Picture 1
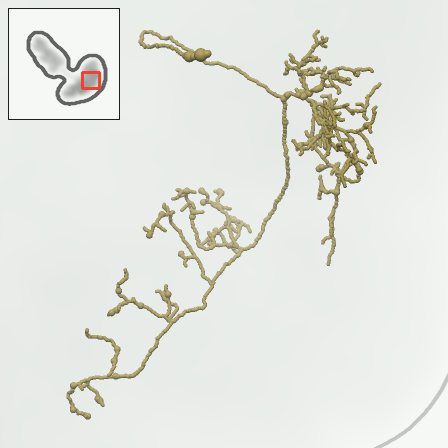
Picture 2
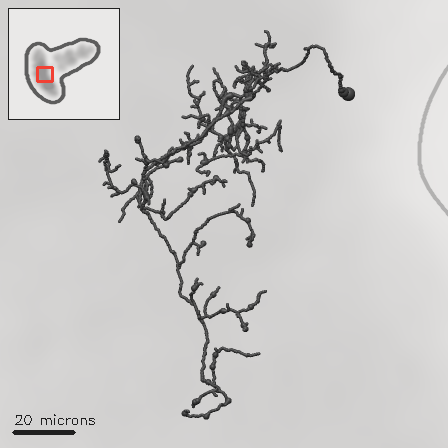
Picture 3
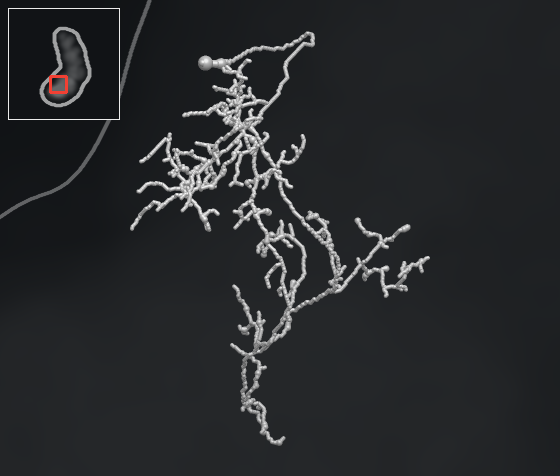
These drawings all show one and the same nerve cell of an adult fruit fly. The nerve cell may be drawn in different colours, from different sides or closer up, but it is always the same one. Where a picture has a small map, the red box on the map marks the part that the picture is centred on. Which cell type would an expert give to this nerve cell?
FB6Q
